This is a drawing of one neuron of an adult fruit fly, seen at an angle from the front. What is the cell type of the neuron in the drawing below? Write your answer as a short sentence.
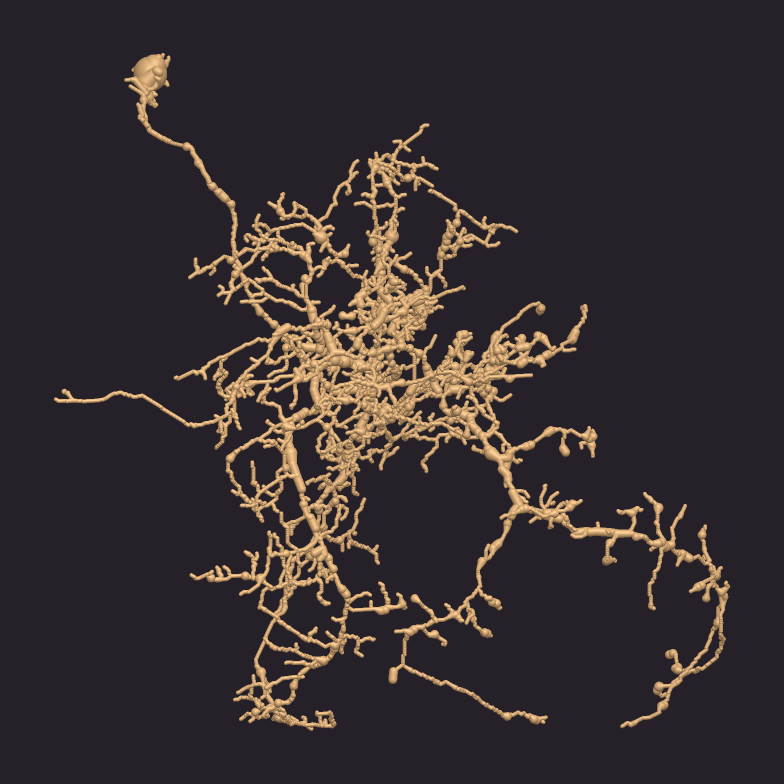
The cell type is INXXX073.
